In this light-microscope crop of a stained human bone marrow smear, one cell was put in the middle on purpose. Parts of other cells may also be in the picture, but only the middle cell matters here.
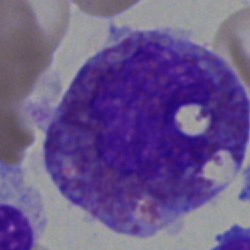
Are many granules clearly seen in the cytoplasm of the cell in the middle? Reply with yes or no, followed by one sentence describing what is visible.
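Yes. Many reddish-purple granules are scattered over the whole cell.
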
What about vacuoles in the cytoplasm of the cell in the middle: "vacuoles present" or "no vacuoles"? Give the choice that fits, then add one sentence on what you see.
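Vacuoles present. There are two clear vacuoles, both on the right side of the cell.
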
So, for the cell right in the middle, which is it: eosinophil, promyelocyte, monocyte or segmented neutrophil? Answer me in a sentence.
The crop shows an eosinophil in its centre.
